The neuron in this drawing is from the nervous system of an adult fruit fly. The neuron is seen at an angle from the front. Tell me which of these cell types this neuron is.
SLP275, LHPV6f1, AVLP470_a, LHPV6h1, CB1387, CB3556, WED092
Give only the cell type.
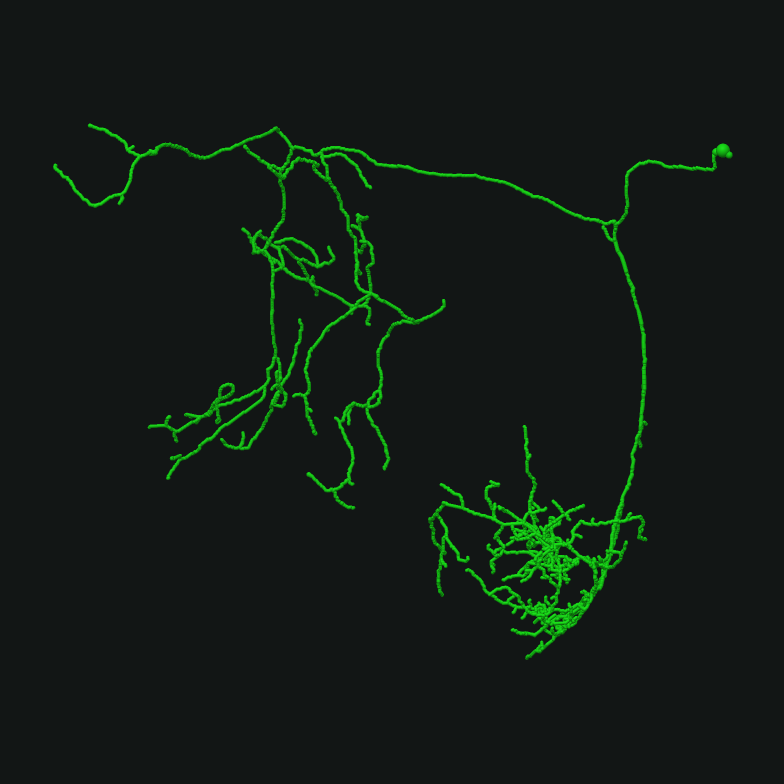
AVLP470_a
